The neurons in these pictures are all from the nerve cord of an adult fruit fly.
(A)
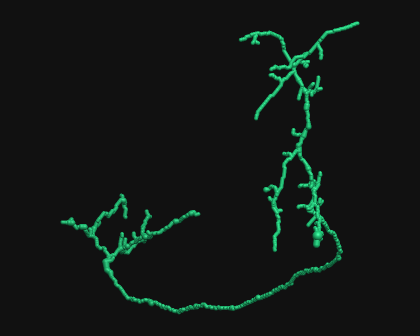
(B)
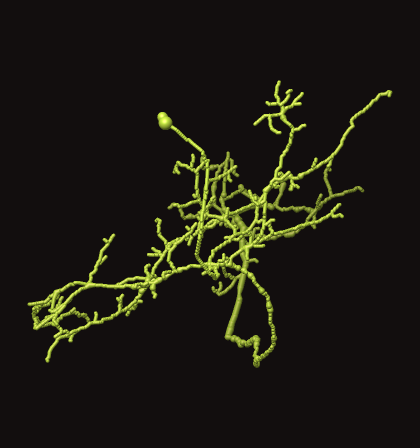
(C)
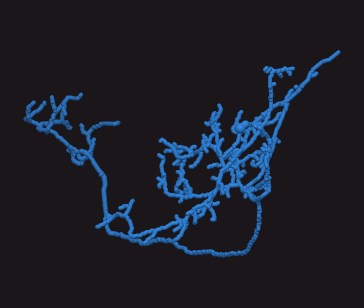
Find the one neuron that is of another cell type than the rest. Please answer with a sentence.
The neuron in picture A is of another cell type than the rest.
